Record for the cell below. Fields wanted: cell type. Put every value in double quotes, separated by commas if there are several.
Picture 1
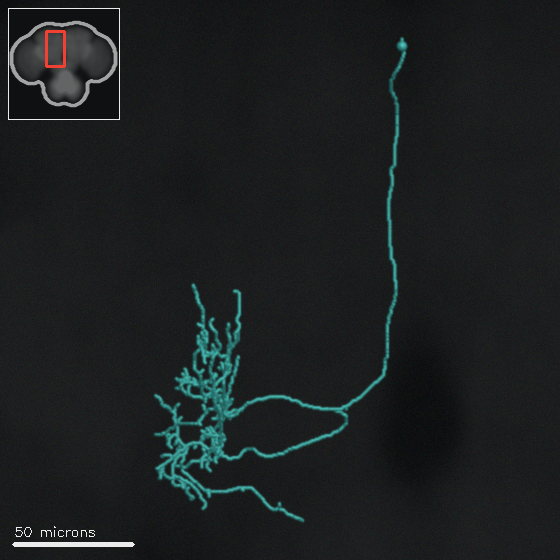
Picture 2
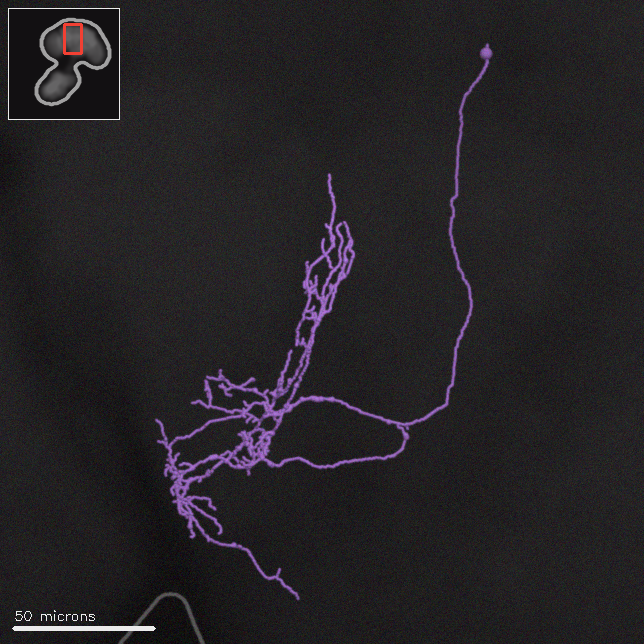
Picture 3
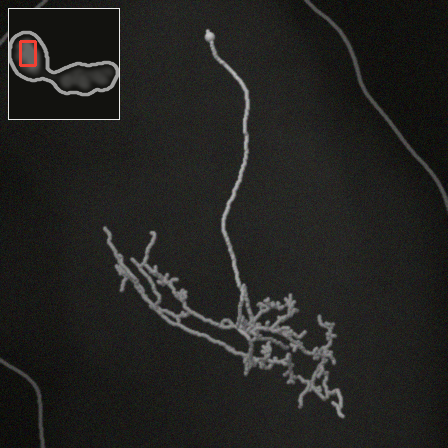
"WED095"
